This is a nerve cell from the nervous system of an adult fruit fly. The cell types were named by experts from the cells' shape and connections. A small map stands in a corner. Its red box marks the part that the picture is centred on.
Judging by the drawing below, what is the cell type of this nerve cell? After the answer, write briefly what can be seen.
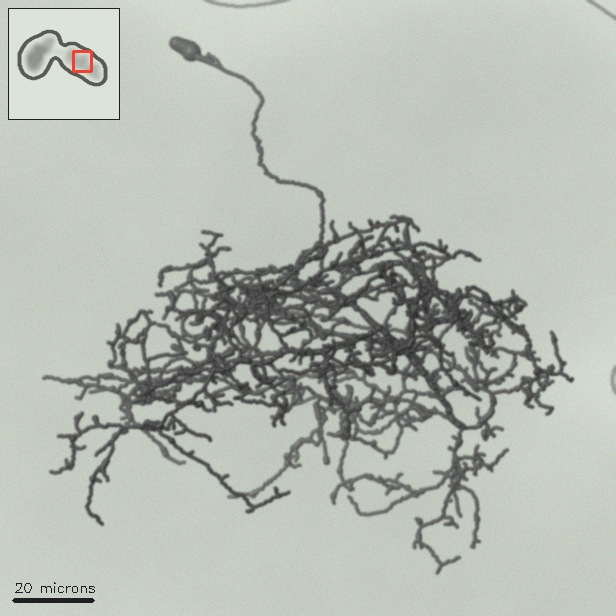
It is of cell type IN13B013. It is a nerve-cord intrinsic neuron. From top to bottom in the picture it spans about 140 microns. The picture shows more than a hundred branch ends.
